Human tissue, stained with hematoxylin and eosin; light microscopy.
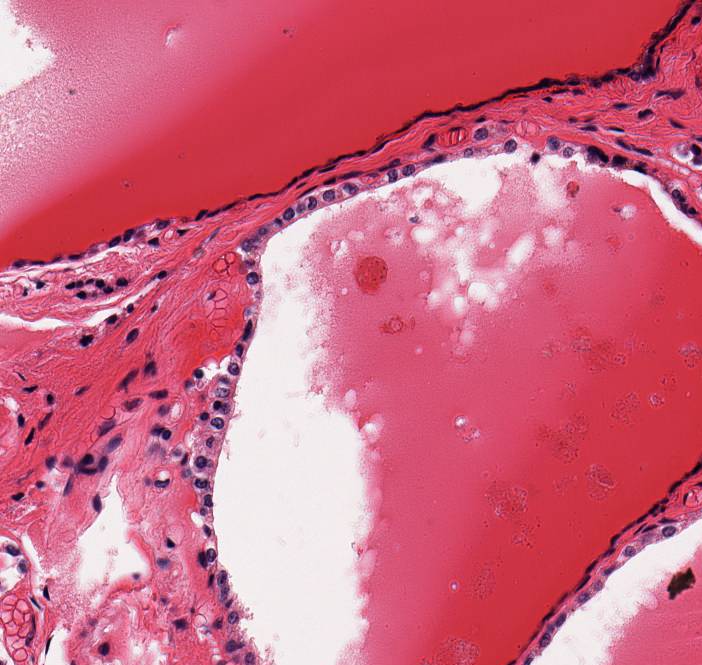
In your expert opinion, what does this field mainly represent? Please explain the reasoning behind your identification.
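First, the name: thyroid follicle. Large rounded spaces filled with pink material are separated by thin strips of tissue.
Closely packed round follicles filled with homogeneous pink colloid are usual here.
The central space is lined by a single layer of flat to low cuboidal cells with small round dark nuclei.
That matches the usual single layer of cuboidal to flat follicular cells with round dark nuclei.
The material filling the spaces is smooth and deeply eosinophilic.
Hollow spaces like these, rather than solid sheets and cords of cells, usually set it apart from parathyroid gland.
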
